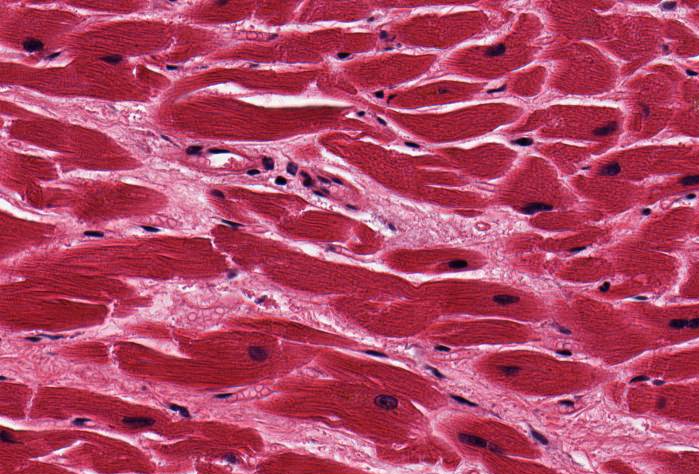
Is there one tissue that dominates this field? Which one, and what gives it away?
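The field shows myocardium. Many of its fibres branch and join their neighbours.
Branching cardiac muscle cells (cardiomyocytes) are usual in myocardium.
Their cytoplasm is deeply eosinophilic, a strong red-pink.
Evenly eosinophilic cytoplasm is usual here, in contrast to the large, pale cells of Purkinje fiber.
A band of loose, pale pink connective tissue with small dark nuclei crosses the centre obliquely. Narrow white clefts separate many fibres from their neighbours throughout.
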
